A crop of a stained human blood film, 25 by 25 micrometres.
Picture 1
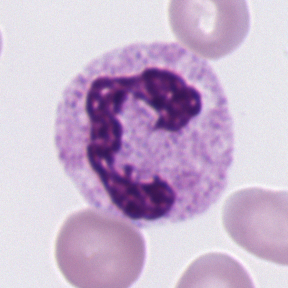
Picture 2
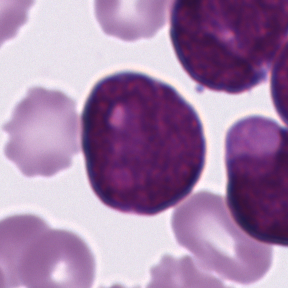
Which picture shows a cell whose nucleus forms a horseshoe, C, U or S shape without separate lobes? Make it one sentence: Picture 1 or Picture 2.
It is in picture 1 that the nucleus forms a horseshoe, C, U or S shape without lobes.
